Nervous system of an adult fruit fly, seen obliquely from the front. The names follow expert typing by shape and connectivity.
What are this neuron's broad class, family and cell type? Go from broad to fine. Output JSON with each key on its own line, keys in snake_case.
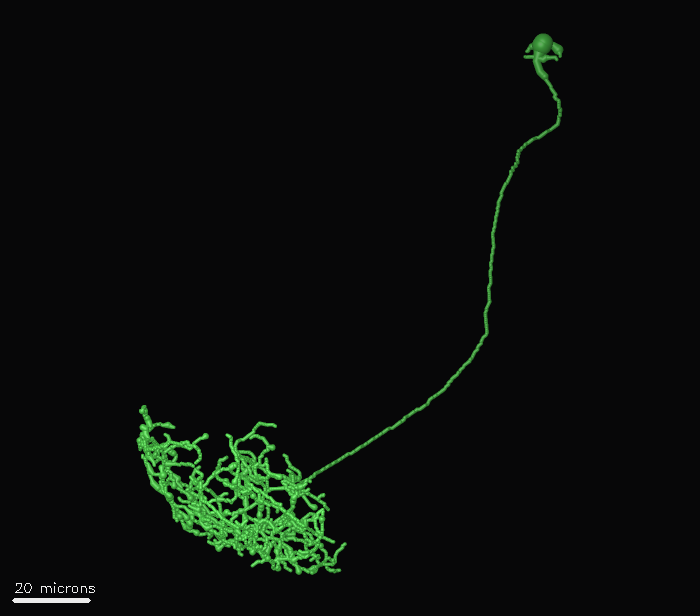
{
 "broad_class": "central-brain intrinsic neuron",
 "family": "hemilineage VLPp1",
 "cell_type": "AVLP548_e"
}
